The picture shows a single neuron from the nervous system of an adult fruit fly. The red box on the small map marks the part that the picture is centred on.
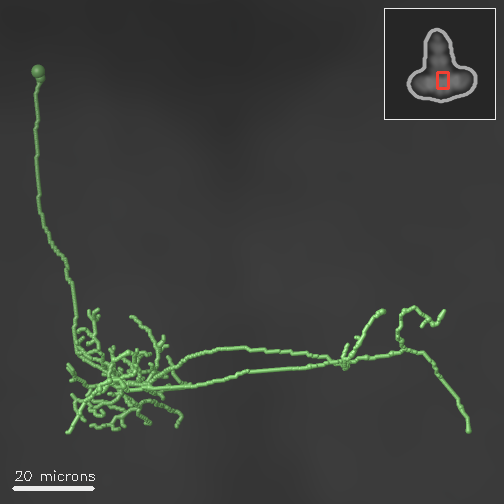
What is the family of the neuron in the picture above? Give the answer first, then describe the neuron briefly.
The name of its family is class CX. Its broad class is central-brain intrinsic neuron. Its cell body lies at the upper left of the picture. By the scale bar it is about 110 microns wide in this view. The picture shows dozens of branch ends.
